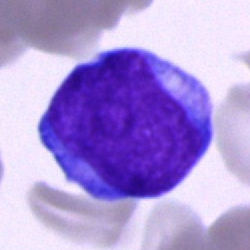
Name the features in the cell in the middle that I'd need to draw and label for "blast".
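The nucleus fills most of the cell, and the cytoplasm is just a thin rim of deep blue around it, showing best at the lower left and upper right.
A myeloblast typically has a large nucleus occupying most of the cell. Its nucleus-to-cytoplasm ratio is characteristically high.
What's here sits well with both of those points. The chromatin is finely granular and evenly spread, without coarse clumps. So it's a blast.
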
